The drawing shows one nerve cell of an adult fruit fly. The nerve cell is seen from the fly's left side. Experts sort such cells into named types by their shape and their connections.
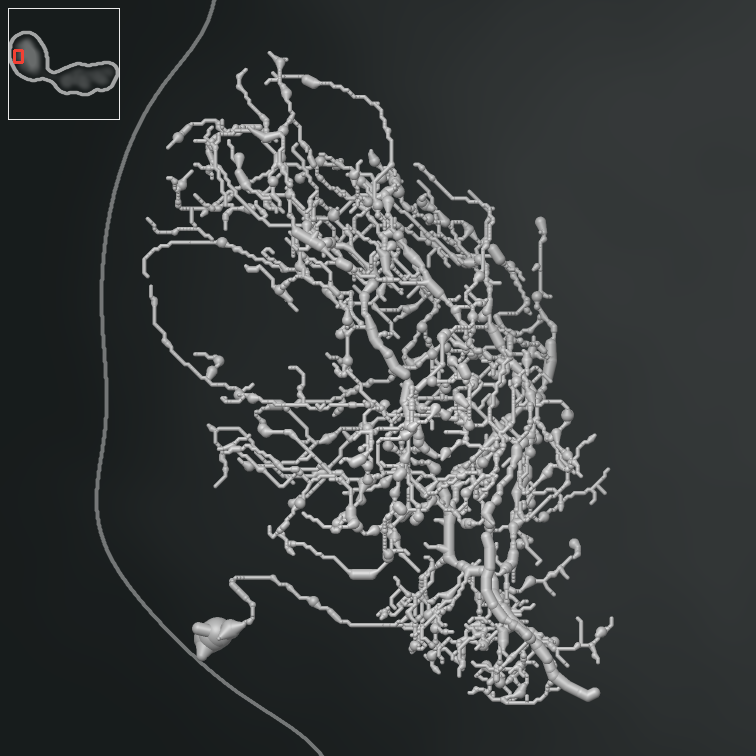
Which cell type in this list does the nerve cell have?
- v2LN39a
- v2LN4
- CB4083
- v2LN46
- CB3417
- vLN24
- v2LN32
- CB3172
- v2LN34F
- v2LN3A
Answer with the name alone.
vLN24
